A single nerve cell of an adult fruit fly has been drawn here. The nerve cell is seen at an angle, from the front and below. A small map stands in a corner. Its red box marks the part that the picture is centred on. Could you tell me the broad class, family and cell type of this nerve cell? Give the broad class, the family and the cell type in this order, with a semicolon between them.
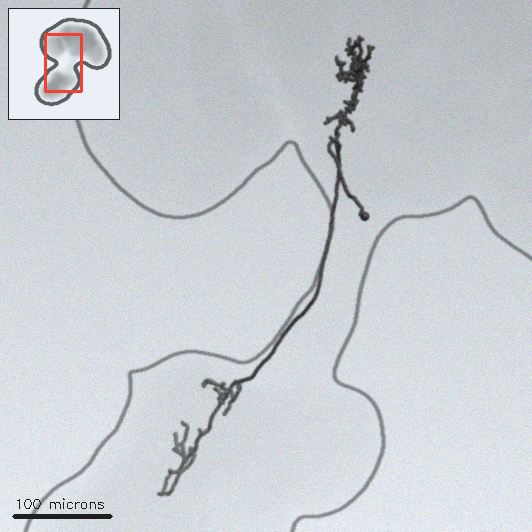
descending neuron; hemilineage LB12; DNg01_a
